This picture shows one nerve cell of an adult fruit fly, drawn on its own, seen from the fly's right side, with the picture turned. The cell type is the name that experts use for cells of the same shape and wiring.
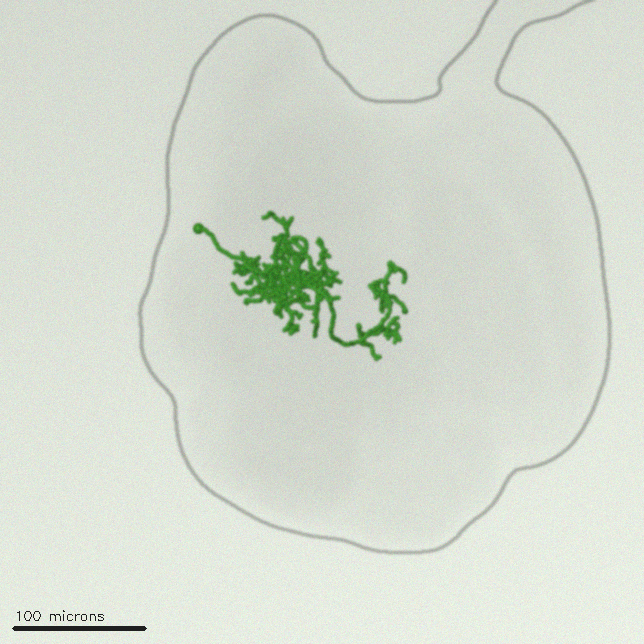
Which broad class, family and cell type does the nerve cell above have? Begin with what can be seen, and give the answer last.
By the scale bar it is about 160 microns wide in this view. In this view it is wider than it is tall. This is a central-brain intrinsic neuron. The family is hemilineage VESa1. It is of cell type CB3323.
